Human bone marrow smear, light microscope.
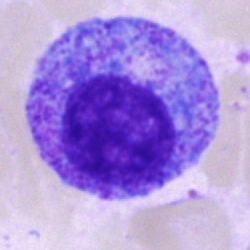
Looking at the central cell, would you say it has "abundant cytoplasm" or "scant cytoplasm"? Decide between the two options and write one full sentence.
What surrounds the nucleus is plentiful cytoplasm.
